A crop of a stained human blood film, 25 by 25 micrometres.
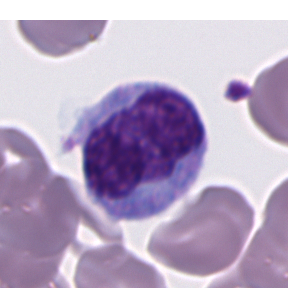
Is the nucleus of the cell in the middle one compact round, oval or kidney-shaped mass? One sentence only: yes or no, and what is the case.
Yes, this cell's nucleus is a single compact round, oval or kidney-shaped mass, not band-shaped.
